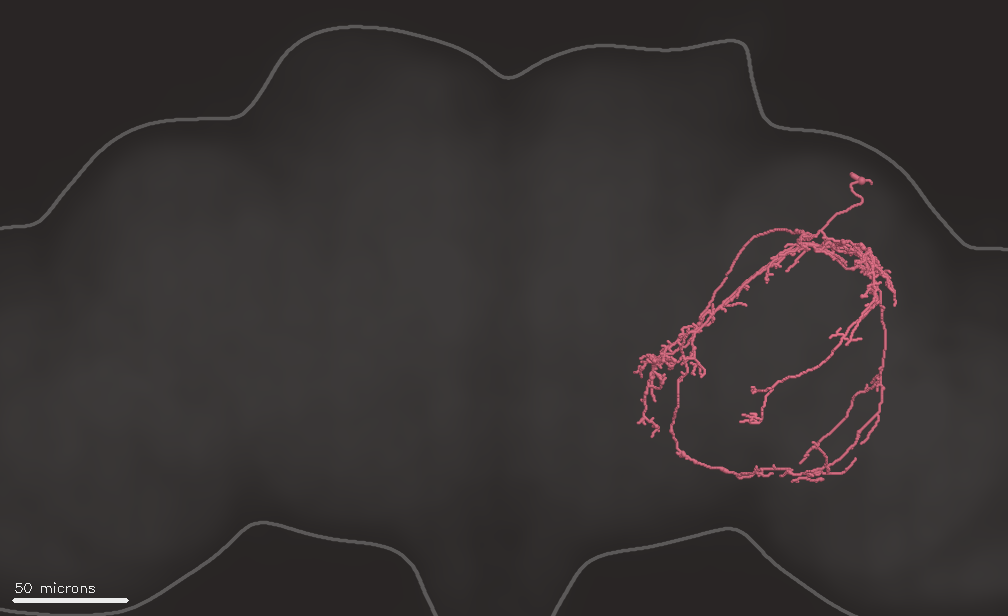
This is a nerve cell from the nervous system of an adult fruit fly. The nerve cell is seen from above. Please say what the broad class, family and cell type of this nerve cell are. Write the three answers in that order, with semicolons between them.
central-brain intrinsic neuron; hemilineage SLPa&l1_anterior; CL086_d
